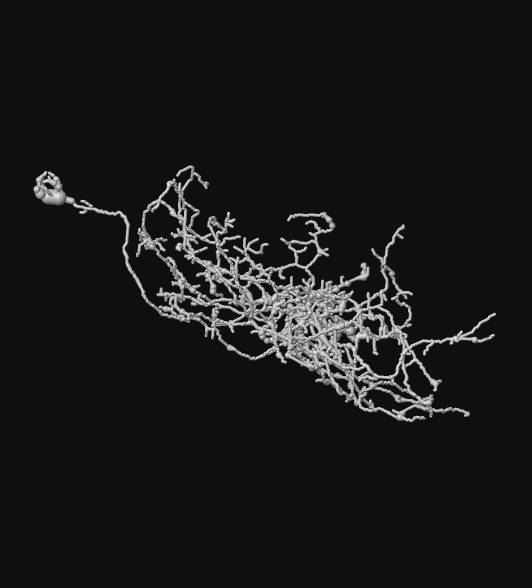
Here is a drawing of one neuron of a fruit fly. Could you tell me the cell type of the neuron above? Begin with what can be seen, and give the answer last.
In this view it is wider than it is tall. This is a central-brain intrinsic neuron. It is of cell type GNG079.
